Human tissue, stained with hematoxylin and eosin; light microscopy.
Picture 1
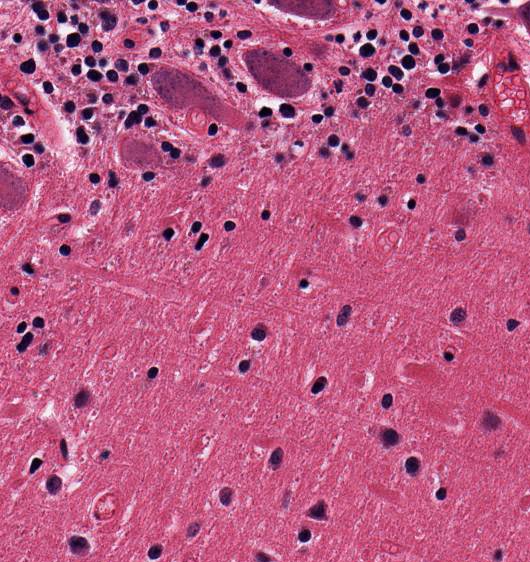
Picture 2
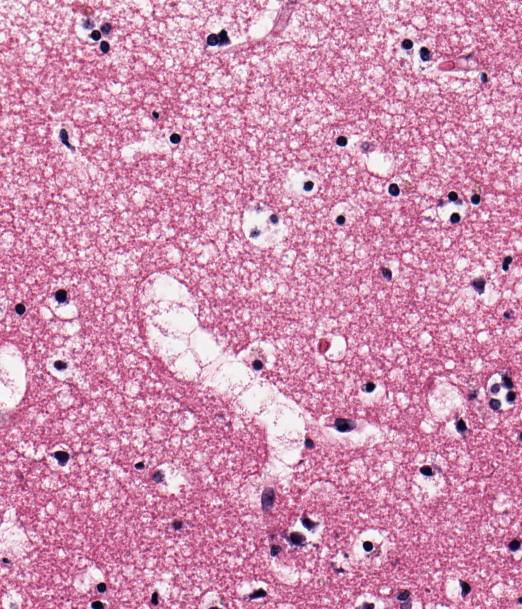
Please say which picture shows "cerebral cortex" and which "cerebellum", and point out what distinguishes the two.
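Picture 1 shows the cerebellum, picture 2 the cerebral cortex. In the cerebellum a band of densely packed small, round, darkly stained nuclei occupies the top, over a pink fibrillary zone of sparse single nuclei. Several large oval cell bodies with purple-staining cytoplasm lie among the small nuclei at the top. The cerebral cortex has no such crowded sheet. Its pink, finely fibrillary, vacuolated neuropil-like matrix holds sparse, evenly spread small round dark nuclei, many within a clear perinuclear halo.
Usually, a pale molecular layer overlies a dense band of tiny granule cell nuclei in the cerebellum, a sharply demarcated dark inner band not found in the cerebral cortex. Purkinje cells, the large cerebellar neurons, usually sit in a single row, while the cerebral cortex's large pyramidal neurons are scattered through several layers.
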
